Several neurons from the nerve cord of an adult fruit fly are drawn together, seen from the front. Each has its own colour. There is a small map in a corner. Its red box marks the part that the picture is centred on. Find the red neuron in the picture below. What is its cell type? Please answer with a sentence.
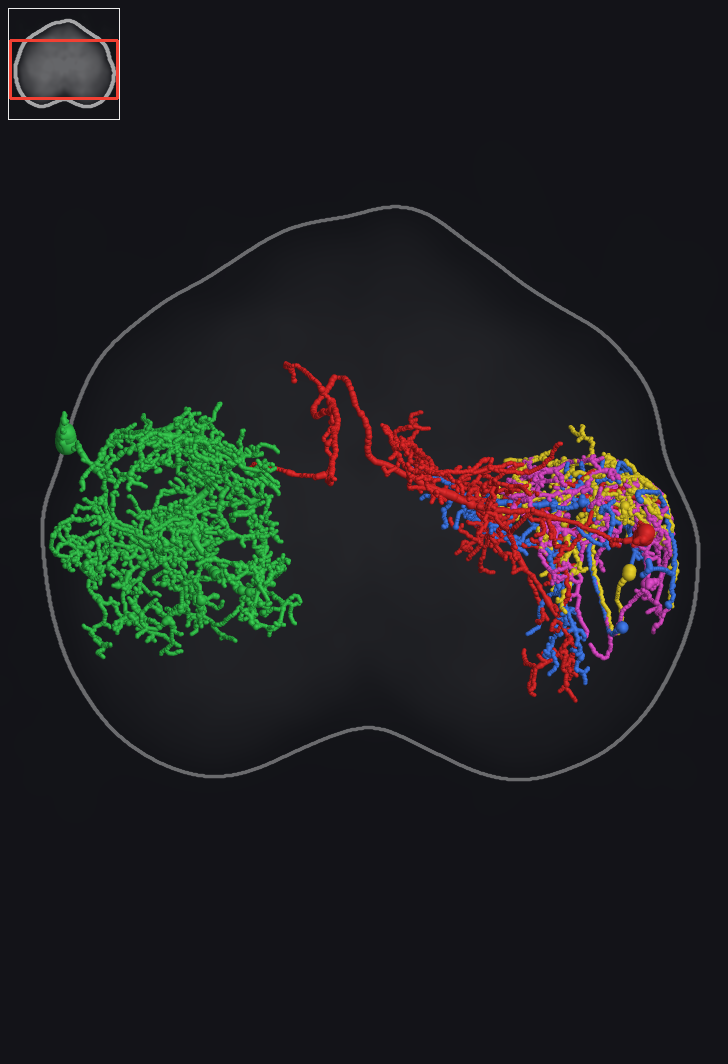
The cell type is AN18B022.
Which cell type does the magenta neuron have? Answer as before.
The cell type is IN08A032.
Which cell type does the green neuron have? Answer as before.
The cell type is IN21A007.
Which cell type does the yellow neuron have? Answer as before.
The cell type is IN08A029.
